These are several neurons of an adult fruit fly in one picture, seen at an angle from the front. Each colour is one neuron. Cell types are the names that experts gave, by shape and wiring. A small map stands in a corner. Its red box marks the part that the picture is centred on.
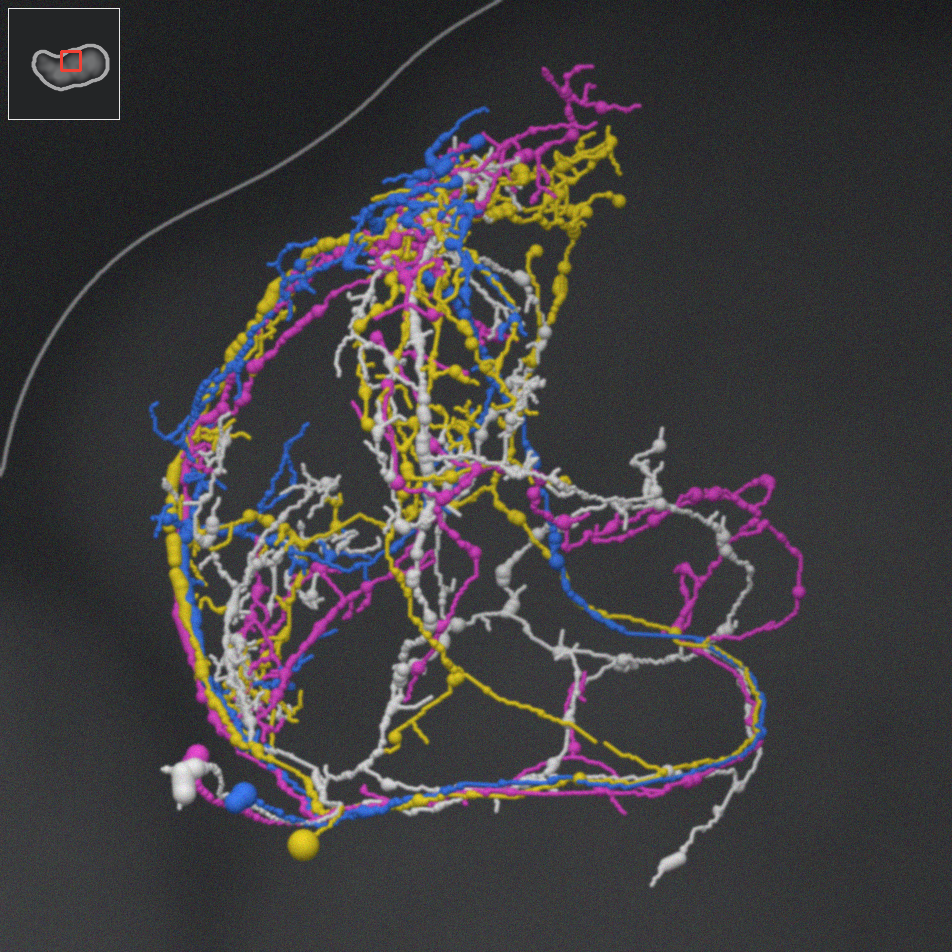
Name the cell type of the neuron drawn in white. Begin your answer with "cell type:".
cell type: CB1950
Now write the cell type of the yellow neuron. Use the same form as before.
cell type: SLP223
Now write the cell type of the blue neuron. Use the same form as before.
cell type: SLP224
